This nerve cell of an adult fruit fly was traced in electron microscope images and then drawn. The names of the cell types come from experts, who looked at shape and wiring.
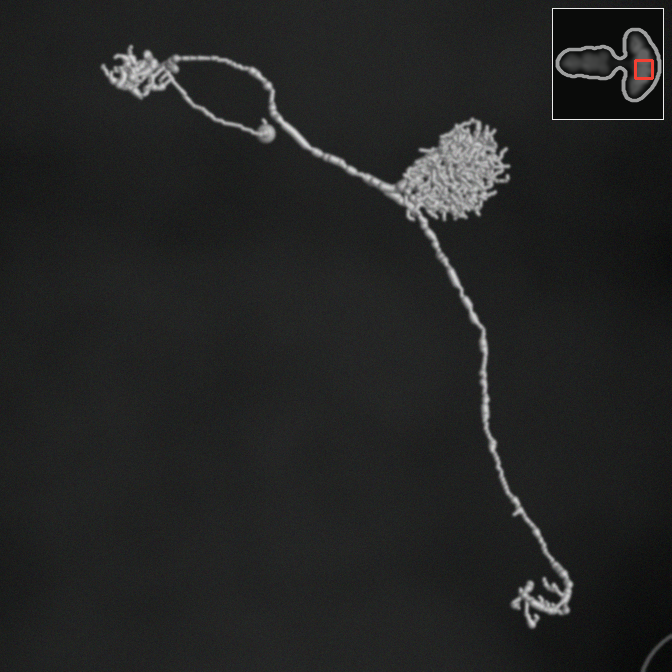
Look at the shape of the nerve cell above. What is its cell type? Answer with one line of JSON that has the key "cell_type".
{"cell_type": "EPG"}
